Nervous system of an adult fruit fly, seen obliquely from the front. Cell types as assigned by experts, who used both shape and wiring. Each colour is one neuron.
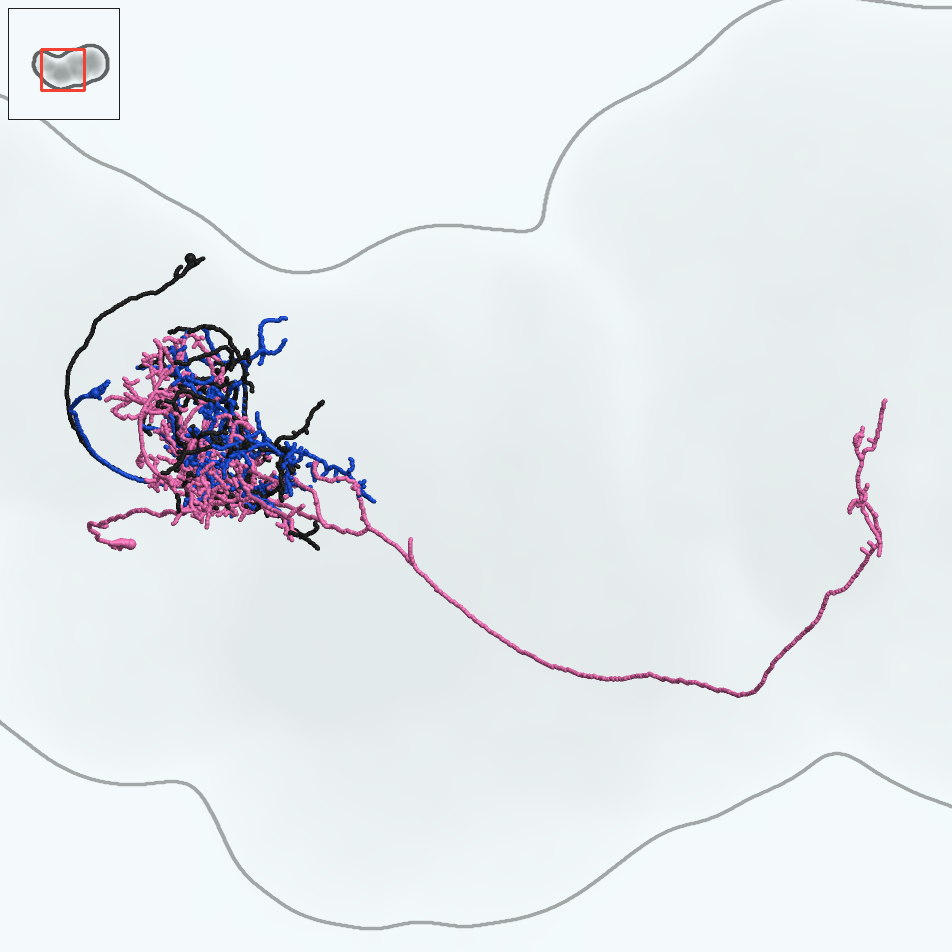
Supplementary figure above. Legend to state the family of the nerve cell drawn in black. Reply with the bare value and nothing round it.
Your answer: hemilineage 11A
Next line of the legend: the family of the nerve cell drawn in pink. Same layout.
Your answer: hemilineage 03B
